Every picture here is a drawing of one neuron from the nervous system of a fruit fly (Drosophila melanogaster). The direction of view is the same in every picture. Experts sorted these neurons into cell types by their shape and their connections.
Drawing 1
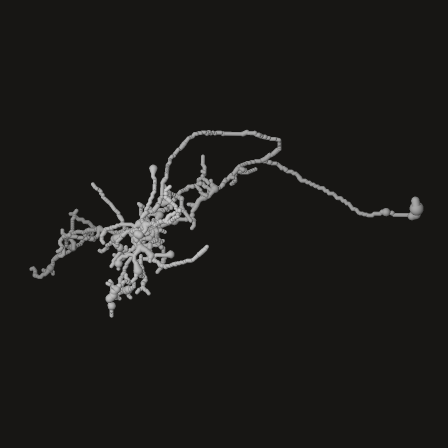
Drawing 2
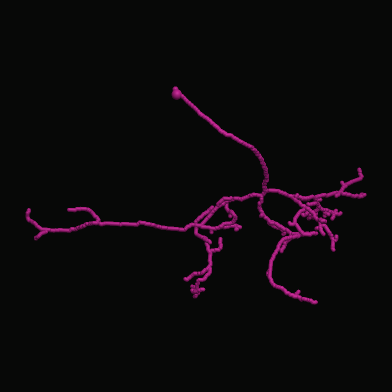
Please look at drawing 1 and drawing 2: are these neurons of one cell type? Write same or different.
different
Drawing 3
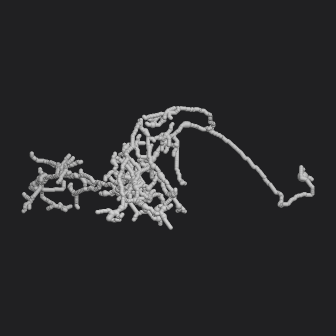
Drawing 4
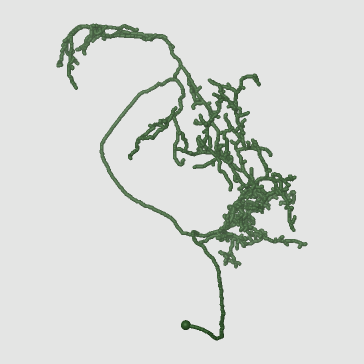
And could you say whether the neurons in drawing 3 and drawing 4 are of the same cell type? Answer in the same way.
different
